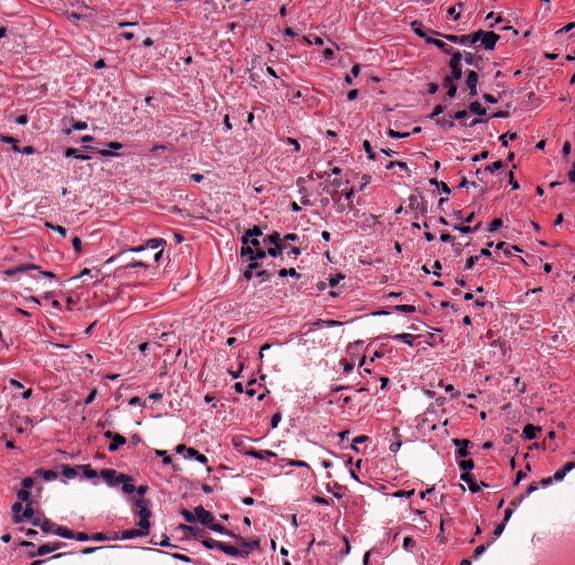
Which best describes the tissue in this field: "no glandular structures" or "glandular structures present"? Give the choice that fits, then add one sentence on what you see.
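Glandular structures present. At the lower left lies a small tubular structure with an empty lumen lined by a single layer of cuboidal cells with dark round nuclei.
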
